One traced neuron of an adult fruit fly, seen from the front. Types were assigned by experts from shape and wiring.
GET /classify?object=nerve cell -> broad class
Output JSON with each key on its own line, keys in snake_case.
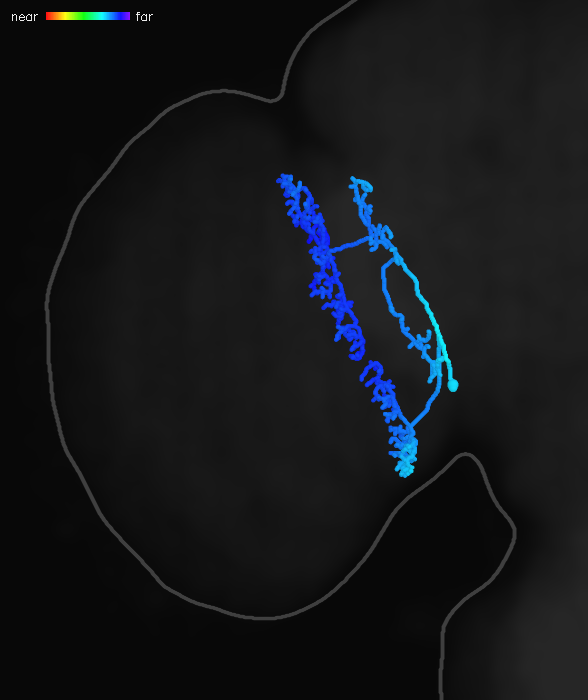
{
 "broad_class": "optic-lobe intrinsic neuron"
}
